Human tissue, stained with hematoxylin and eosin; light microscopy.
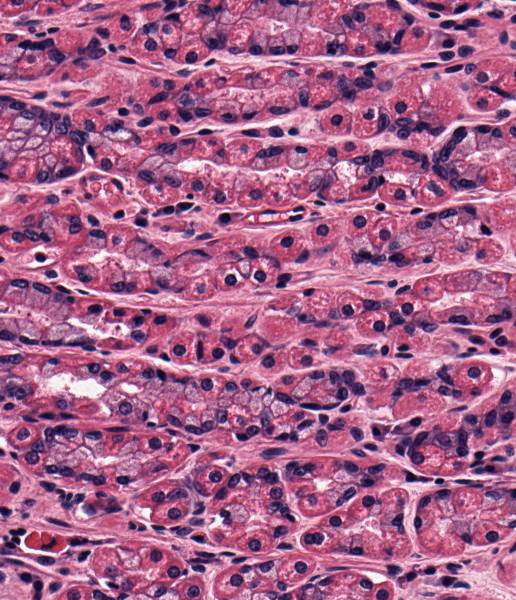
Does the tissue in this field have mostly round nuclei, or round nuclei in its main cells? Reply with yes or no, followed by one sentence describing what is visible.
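Yes. Parietal cells with bright pink cytoplasm and a round central nucleus are the most numerous cells throughout the field.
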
